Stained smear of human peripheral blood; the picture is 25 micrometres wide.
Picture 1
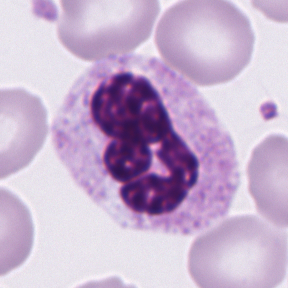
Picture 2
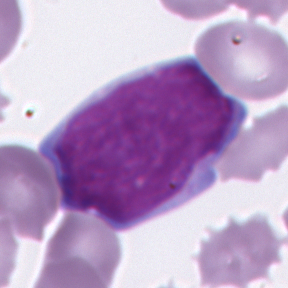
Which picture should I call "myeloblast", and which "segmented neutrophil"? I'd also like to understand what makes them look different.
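The segmented neutrophil is in picture 1 and the myeloblast in picture 2. Outline: the neutrophil's is smooth and oval without surface projections, while the myeloblast's is angular and many-sided, with straight stretches of edge. Nucleus: in picture 1 it fills about 40% of the cell's area, with dark purple, coarsely clumped chromatin and no visible nucleoli.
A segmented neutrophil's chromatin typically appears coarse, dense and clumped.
In picture 2 the nucleus is a single unlobed mass without any deep indentation, about 17 by 11 micrometres. Amount of cytoplasm: in picture 1 it surrounds the nucleus on all sides, while in picture 2 only a thin rim surrounds it.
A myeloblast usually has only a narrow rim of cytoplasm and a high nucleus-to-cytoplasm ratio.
Colour of cytoplasm: pale pinkish-lilac in picture 1, pale blue in picture 2.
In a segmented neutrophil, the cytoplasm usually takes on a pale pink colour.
Granules: fine small violet-pink granules are scattered evenly through the neutrophil's cytoplasm, and none are visible in the myeloblast's.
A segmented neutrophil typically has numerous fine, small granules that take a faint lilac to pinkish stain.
Vacuoles: neither cell has any in its cytoplasm.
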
